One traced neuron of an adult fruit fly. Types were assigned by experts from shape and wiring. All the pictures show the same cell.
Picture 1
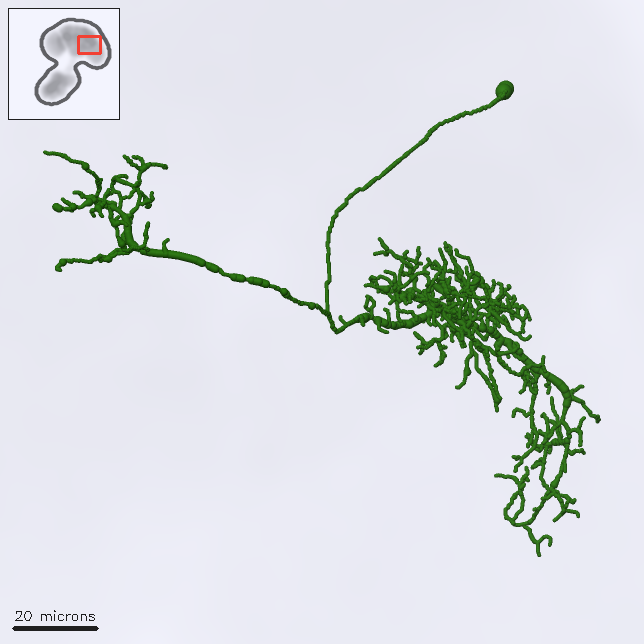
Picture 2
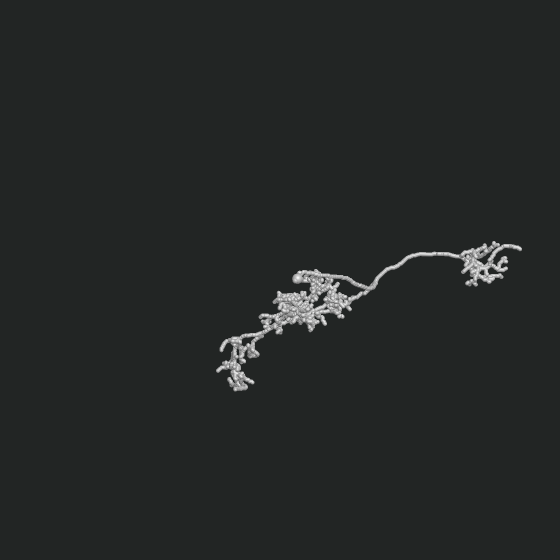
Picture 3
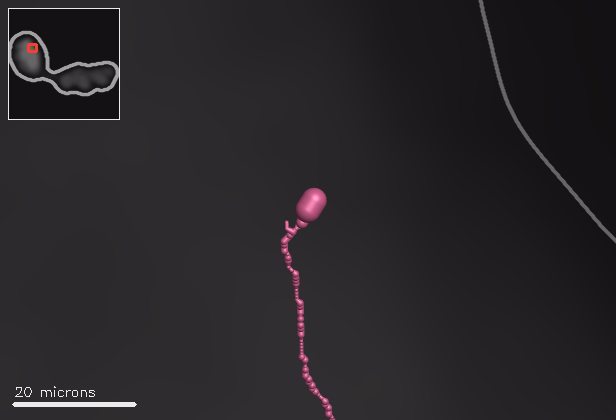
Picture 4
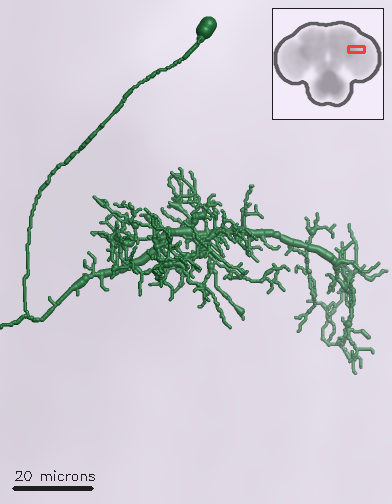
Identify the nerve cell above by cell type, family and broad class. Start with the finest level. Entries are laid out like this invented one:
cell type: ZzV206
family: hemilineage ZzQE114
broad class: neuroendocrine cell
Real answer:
cell type: LPLC4
family: hemilineage VPNd1
broad class: visual projection neuron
